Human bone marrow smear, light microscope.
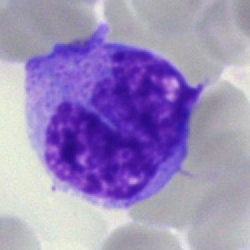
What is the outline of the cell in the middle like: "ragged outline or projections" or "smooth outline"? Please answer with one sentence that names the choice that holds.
Along its outline, the cell is ragged or frayed, or bears projections, blebs or tags.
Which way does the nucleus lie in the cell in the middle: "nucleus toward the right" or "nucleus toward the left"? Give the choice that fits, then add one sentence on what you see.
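Nucleus toward the right. The pale blue cytoplasm is widest on the upper left side of the cell.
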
